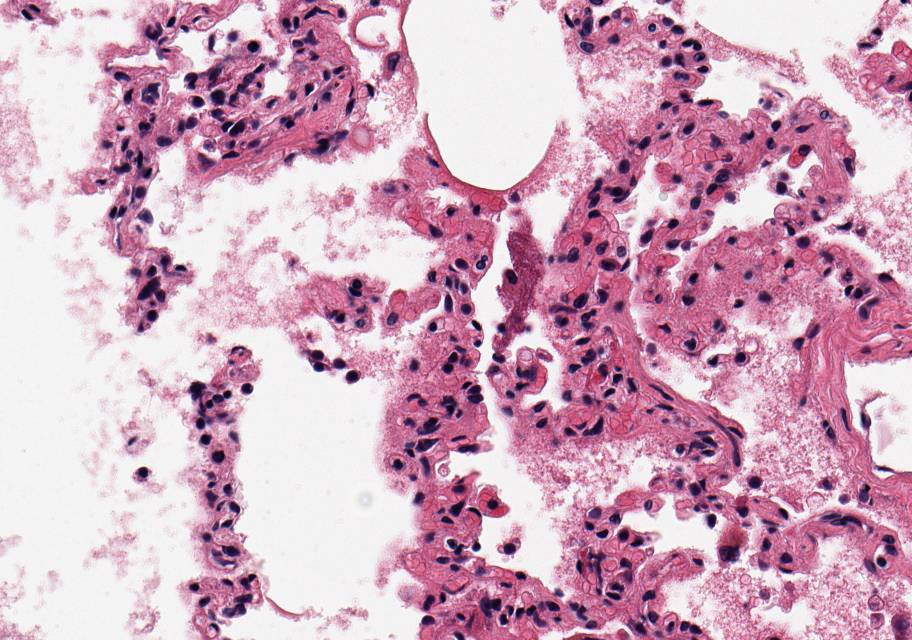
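Lung, haematoxylin and eosin. Branching pink septa divide the field into irregular open spaces, forming a loose, lace-like network. The septa carry many small, dark, round to oval nuclei, several lying along their free edges. At top centre, a large rounded space is empty and clear white. No glands are present anywhere in the field.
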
